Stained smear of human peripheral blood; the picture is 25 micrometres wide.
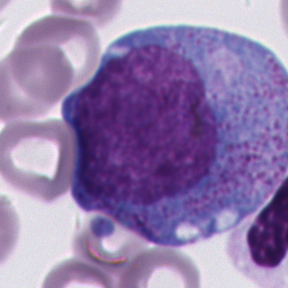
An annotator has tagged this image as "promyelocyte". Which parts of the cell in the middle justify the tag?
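Off to the left side of this cell sits the nucleus, clearly off-centre. The cytoplasm is blue, with fine purple granules scattered through it.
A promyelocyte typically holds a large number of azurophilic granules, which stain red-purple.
The fine purple granules here go along with that. Near the lower edge of the cytoplasm there are also a few small clear vacuoles.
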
